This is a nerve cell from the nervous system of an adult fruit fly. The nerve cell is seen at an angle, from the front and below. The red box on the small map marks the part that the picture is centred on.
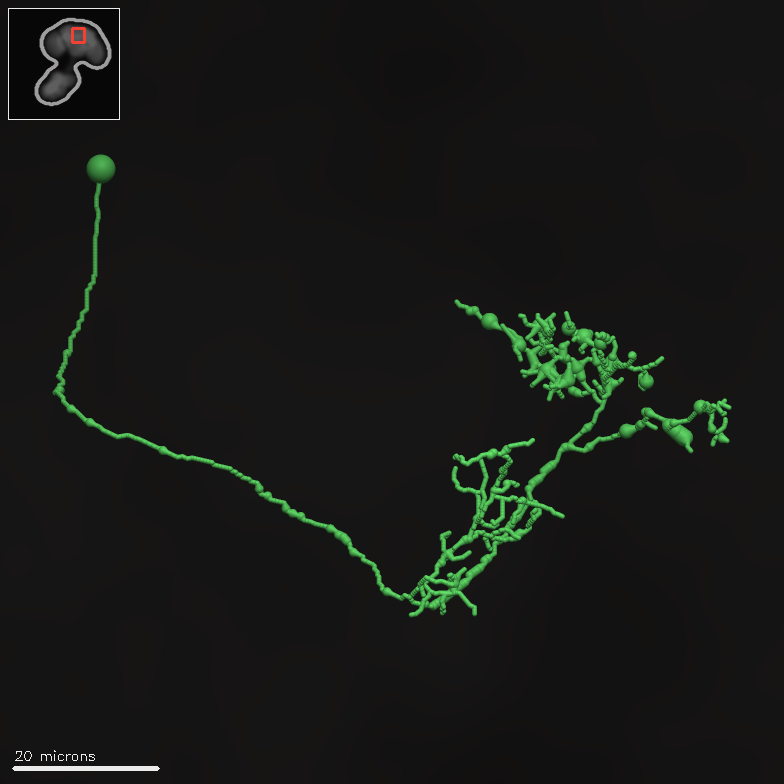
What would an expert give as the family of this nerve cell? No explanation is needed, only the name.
class CX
